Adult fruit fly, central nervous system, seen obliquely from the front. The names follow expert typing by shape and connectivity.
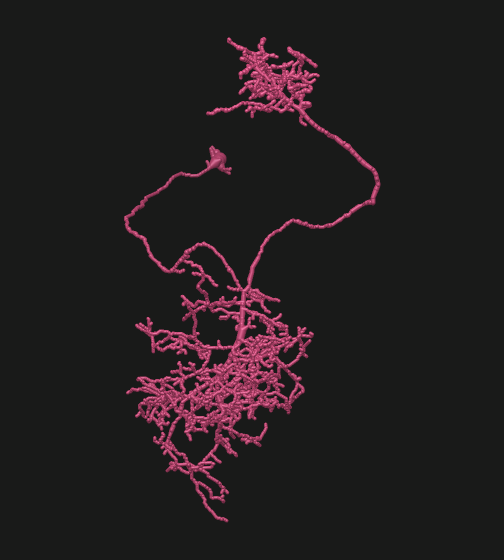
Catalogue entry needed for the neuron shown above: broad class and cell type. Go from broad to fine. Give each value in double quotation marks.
"central-brain intrinsic neuron", "SMP554"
